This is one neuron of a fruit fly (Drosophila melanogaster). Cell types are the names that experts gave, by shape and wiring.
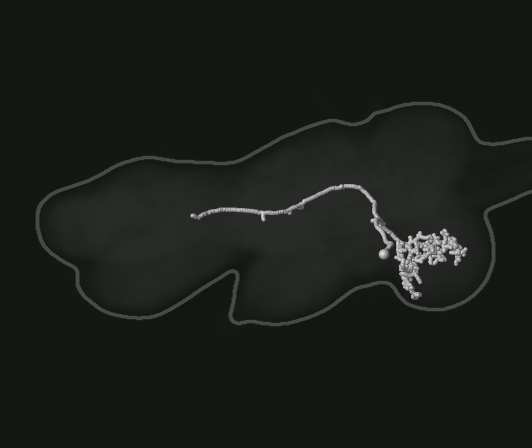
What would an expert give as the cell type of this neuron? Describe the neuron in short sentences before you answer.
It lies in the nerve cord. The cell body is on the right of the picture. It is a nerve-cord intrinsic neuron. It is of cell type IN23B040.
